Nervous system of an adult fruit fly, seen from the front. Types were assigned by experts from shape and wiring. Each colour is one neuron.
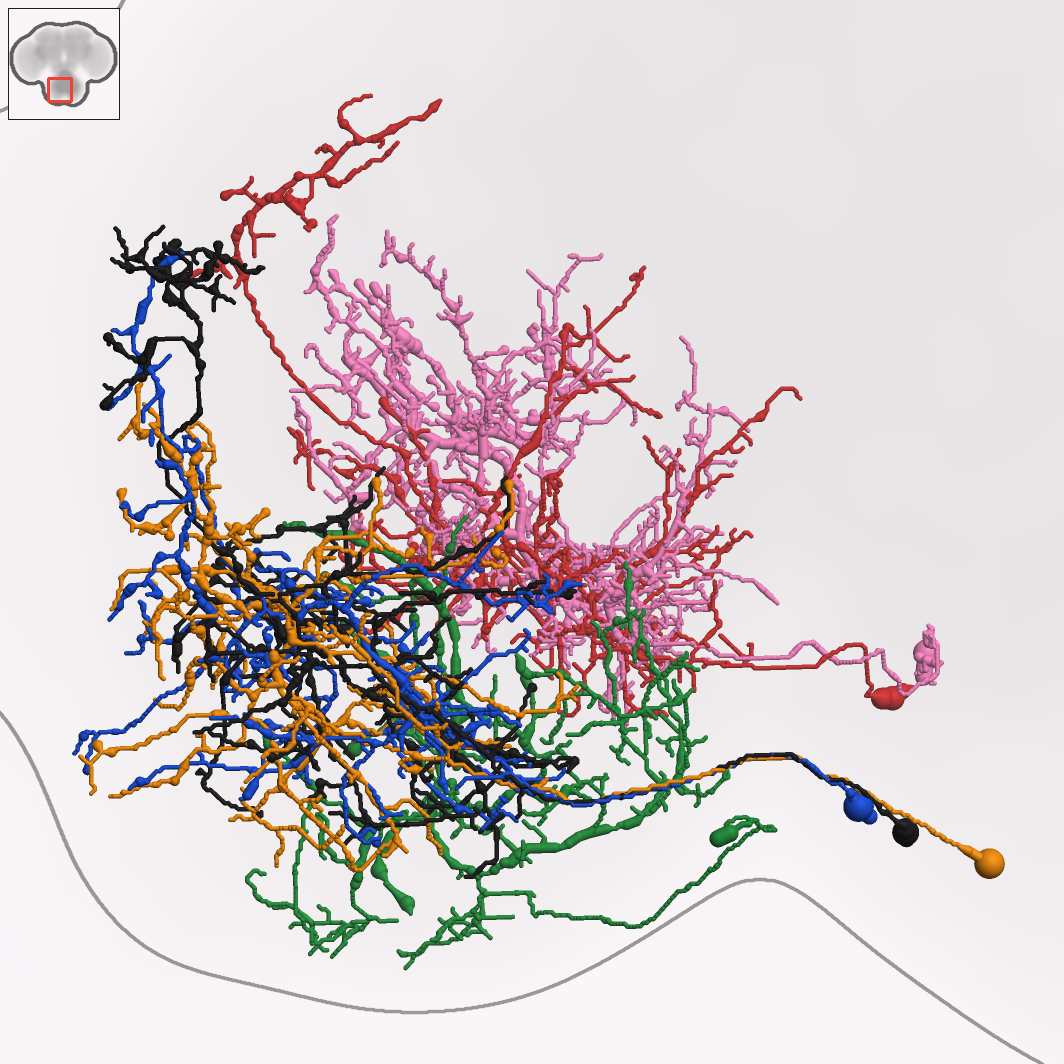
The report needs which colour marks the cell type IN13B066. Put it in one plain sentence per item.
The colour is orange.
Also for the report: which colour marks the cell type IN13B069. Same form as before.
The colour is blue.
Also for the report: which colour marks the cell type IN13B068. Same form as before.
The colour is black.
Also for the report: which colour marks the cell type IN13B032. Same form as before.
The colour is green.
